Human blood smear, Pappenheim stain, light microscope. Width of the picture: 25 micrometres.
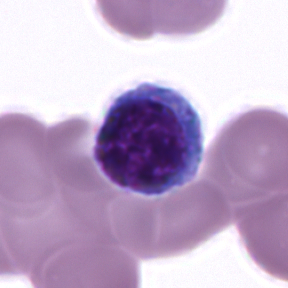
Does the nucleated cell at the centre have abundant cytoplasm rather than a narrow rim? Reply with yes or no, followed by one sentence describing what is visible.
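No. The cytoplasm forms only a thin rim around the nucleus.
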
